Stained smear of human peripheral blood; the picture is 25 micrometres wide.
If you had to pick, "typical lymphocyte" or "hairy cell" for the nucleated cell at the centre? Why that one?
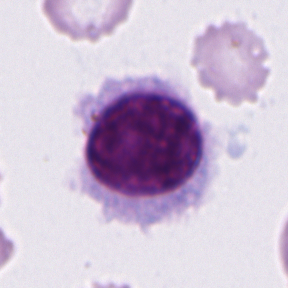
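It is a hairy cell, not a typical lymphocyte.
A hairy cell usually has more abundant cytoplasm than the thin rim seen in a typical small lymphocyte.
This cell is about 13 micrometres across with a nucleus of about 10 micrometres, and the nucleus fills about 60% of the cell's area, leaving a good share to cytoplasm. See how the nucleus sits off-centre, with a wider band of cytoplasm below it than above. The cytoplasm is pale greyish-blue, the nuclear outline has no notch or indentation, and no nucleolus is clearly visible.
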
